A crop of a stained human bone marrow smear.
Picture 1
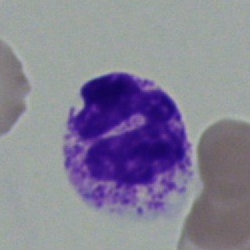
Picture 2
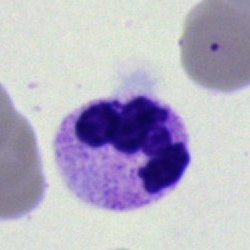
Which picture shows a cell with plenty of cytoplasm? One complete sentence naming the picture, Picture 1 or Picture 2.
Abundant cytoplasm surrounds the nucleus in picture 2.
